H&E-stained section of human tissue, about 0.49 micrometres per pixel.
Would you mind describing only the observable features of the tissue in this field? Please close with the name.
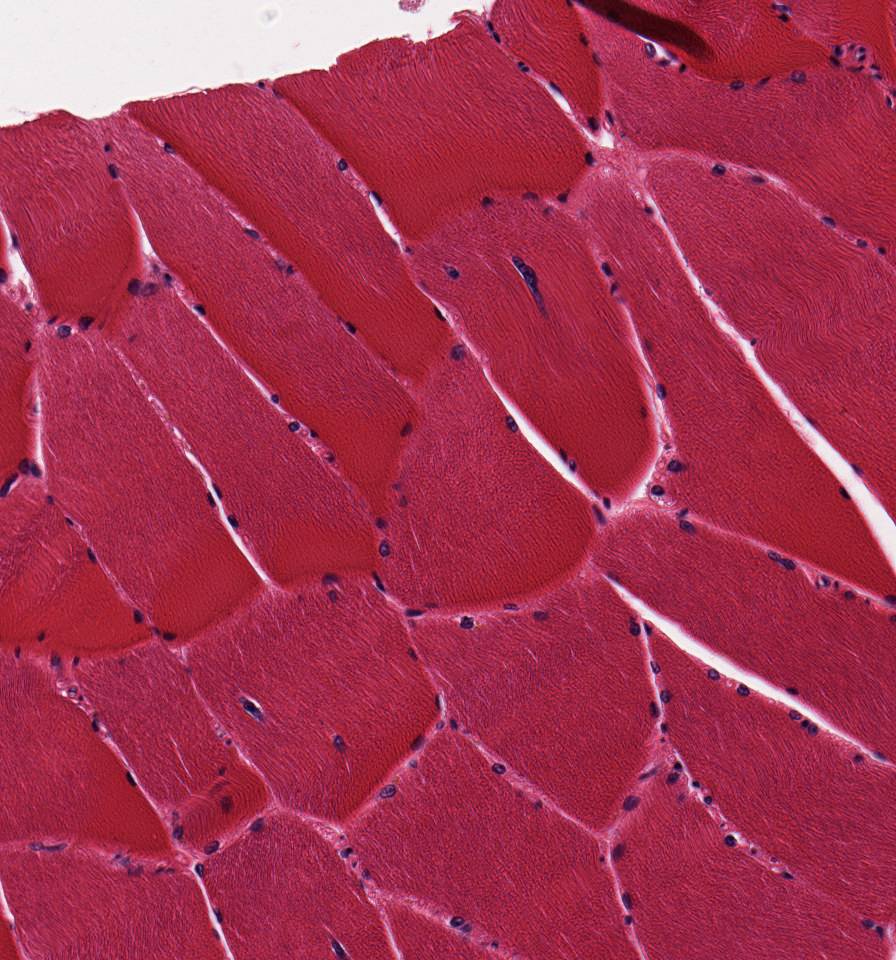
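Look at the nuclei: they are small and dark, and most sit at the edges of the fibres. Between the fibres lies only a thin endomysial layer, with no fat cells. The narrow white clefts between some fibres are a processing artefact, and the blank top left corner falls beyond the section's edge. This is skeletal muscle.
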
